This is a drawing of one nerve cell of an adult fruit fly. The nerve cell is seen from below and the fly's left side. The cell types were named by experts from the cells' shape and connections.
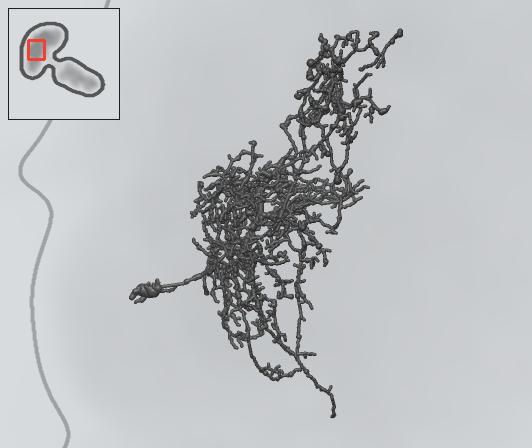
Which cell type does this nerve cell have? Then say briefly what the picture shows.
It is of cell type GNG033. This is a central-brain intrinsic neuron. It lies in the brain. In this view it is taller than it is wide.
